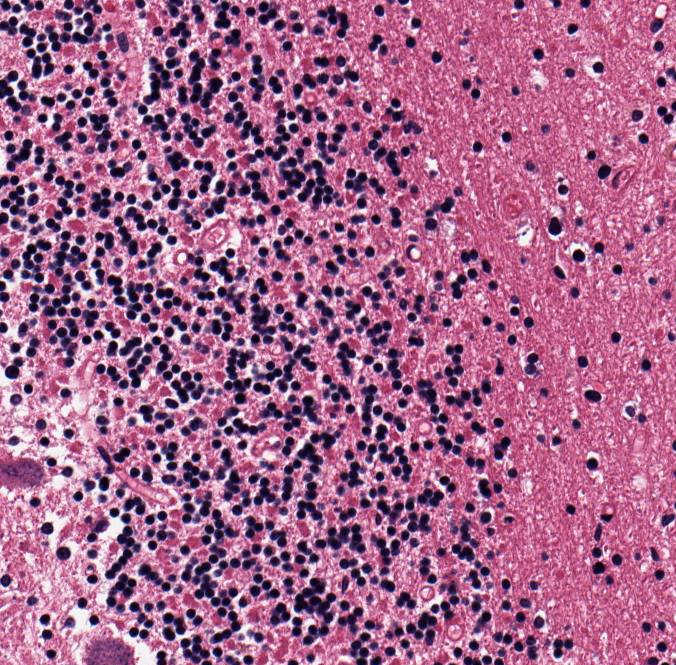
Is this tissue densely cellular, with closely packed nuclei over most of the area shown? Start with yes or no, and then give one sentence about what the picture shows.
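Yes. A densely cellular zone fills the left and centre of the field, and a pale pink, sparsely cellular zone occupies the right side.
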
